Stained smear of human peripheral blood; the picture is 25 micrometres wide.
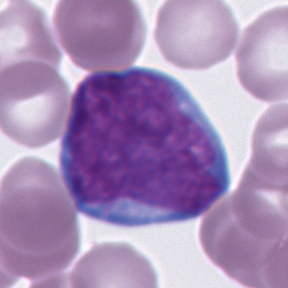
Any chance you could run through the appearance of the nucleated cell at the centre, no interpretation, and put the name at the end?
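Look first at the nucleus: it is a single mass with no lobes, and it fills about 80% of the cell's area. The cell measures about 15 micrometres across. Around it, the cytoplasm stains deep blue, and its rim is widest along the lower edge of the cell, with a paler zone just below the nucleus. This is a myeloblast.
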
